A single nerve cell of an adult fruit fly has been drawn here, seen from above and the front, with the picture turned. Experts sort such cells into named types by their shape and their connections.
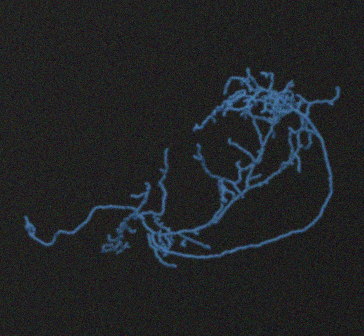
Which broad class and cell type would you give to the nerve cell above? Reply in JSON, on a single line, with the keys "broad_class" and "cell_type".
{"broad_class": "central-brain intrinsic neuron", "cell_type": "CB0682"}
